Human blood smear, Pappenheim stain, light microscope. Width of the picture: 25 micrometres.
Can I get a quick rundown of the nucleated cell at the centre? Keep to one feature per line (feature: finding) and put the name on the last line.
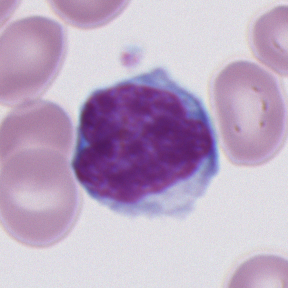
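Outline: irregular and slightly angular, not smoothly round
Nucleus: a single, roughly round mass without lobes
Chromatin: dark purple and coarsely clumped
Nucleoli: none visible
Name: typical lymphocyte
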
